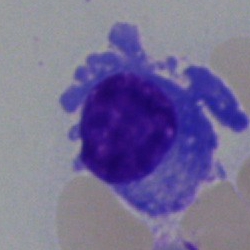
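Plasma cell, central, stained human bone marrow smear. Several blunt, finger-like blue projections extend from the upper edge. Nuclear chromatin dark purple, fairly dense. Cytoplasm blue, a moderate rim widest below and to the right of the nucleus, with a few small pale dots.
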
